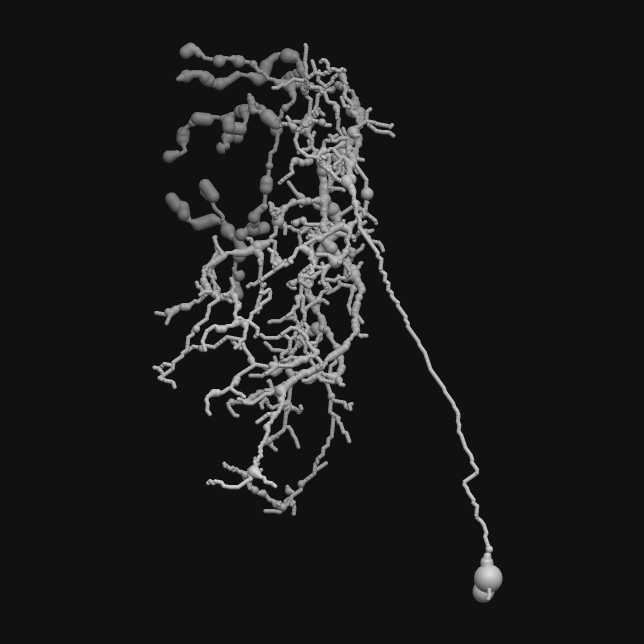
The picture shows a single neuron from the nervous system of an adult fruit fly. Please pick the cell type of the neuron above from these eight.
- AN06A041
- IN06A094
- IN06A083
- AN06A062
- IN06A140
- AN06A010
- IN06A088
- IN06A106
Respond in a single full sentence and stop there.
This neuron belongs to the cell type IN06A106.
